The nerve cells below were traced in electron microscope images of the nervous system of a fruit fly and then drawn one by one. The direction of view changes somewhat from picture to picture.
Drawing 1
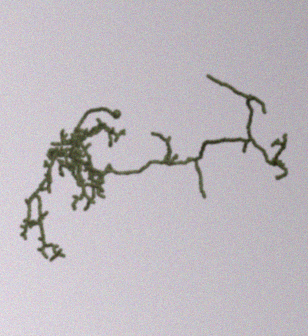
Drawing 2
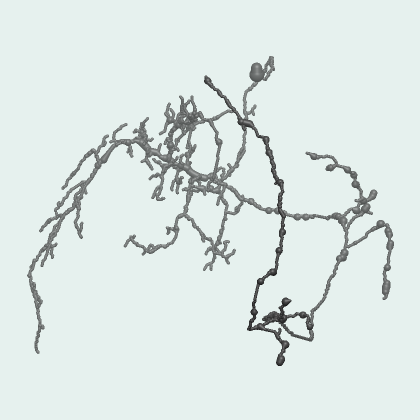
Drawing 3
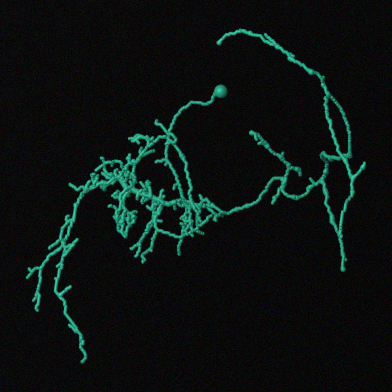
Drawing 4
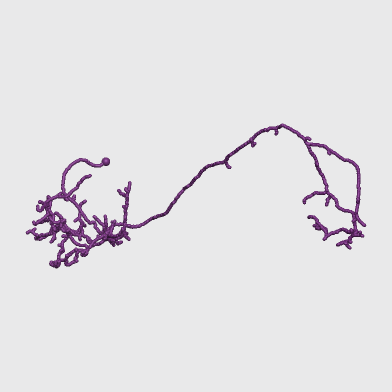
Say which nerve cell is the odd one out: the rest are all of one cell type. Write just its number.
4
